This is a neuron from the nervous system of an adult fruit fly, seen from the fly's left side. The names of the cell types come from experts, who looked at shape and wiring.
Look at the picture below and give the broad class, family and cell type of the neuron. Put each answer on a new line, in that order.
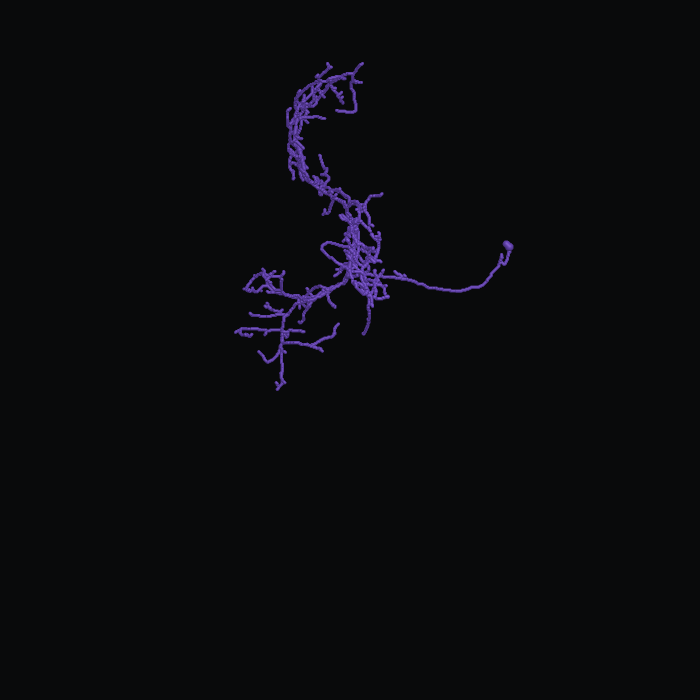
central-brain intrinsic neuron
hemilineage DL1_ventral
AVLP521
